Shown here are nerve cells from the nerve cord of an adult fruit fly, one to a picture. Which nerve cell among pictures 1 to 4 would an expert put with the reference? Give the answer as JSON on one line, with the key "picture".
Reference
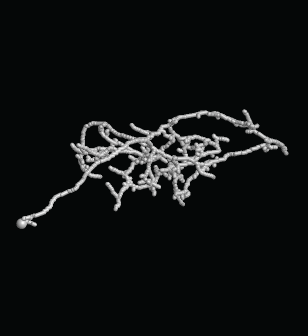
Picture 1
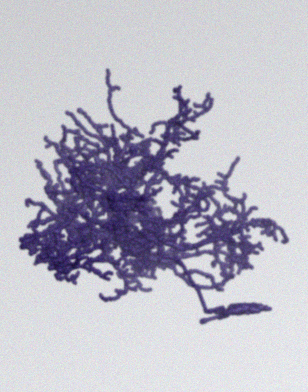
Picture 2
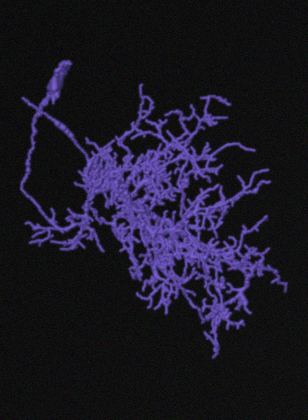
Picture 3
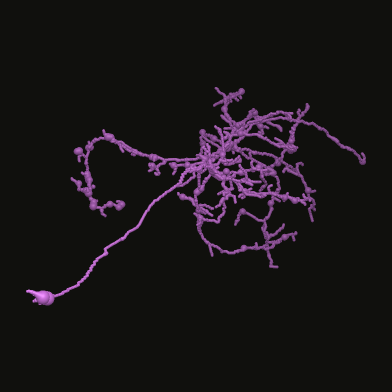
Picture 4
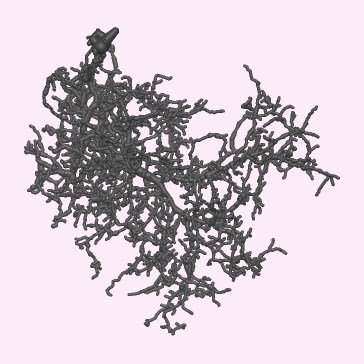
{"picture": 3}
